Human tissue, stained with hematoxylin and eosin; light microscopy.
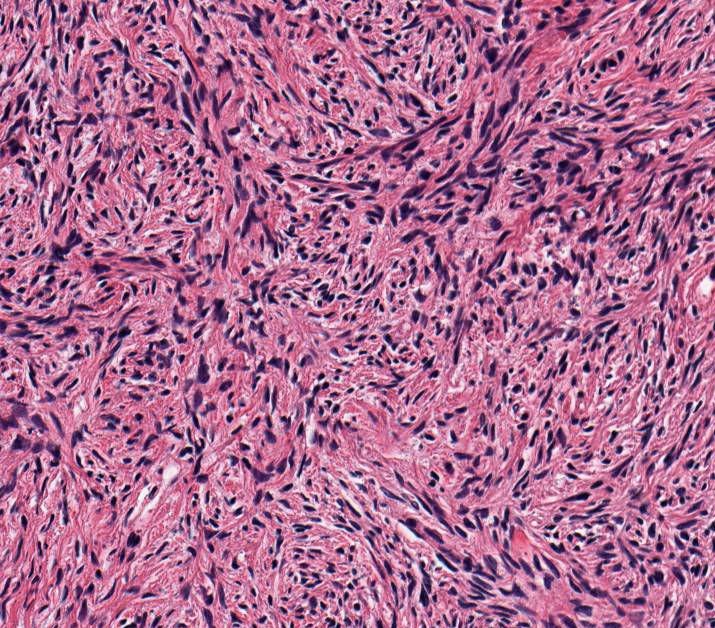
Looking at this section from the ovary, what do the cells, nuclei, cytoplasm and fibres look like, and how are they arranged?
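Look across the field: spindle cells form short, intersecting fascicles and whorls in a storiform-like arrangement. Notice that cellularity stays fairly even from one side to the other, with no distinct zones. The nuclei are elongated and dark-staining, many slightly wavy or tapered. Their cytoplasm is scant, pale pink and poorly outlined, merging with the fibres around it.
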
